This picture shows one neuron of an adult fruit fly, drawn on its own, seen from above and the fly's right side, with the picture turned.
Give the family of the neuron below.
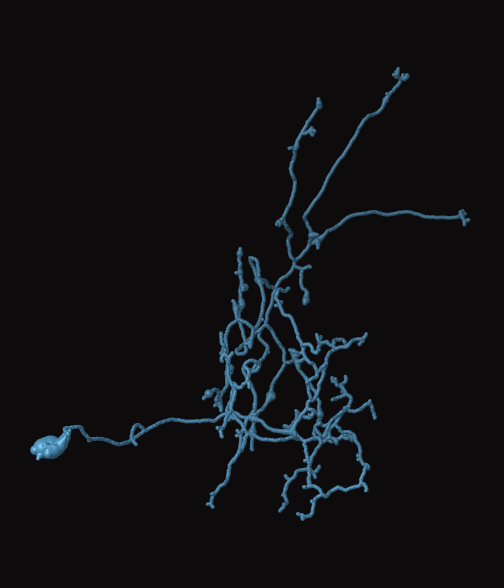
hemilineage 01B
